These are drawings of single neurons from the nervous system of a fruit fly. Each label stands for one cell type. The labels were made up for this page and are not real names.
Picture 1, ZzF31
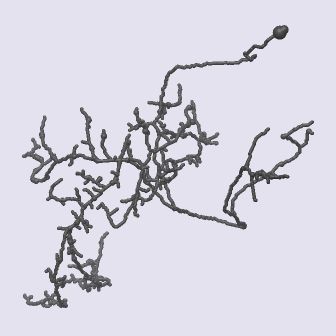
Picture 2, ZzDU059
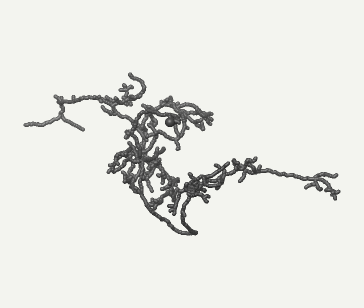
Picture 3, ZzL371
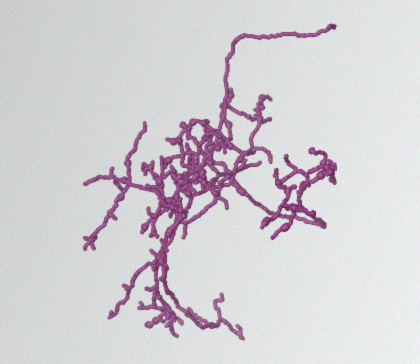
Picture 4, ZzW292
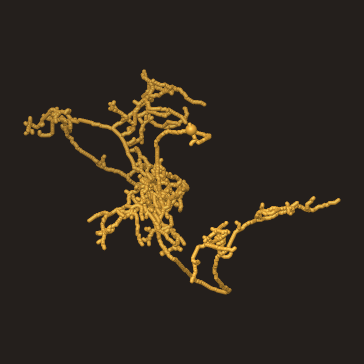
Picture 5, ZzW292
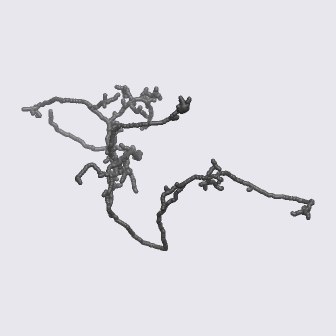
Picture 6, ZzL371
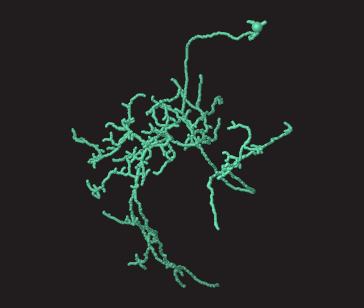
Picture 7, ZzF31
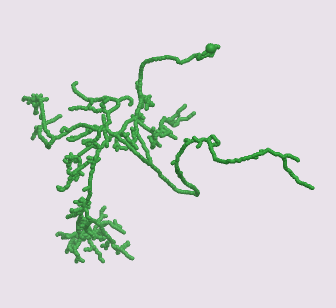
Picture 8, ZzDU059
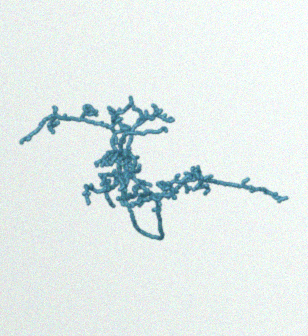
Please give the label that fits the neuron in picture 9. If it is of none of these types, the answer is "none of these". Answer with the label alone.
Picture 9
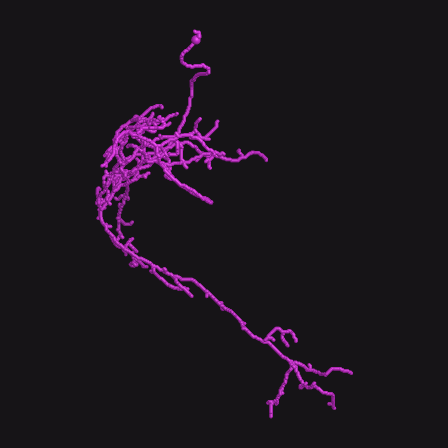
ZzL371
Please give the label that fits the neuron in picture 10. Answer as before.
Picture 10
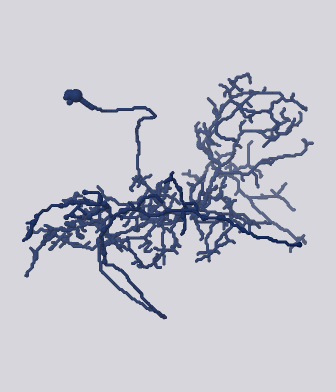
ZzW292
